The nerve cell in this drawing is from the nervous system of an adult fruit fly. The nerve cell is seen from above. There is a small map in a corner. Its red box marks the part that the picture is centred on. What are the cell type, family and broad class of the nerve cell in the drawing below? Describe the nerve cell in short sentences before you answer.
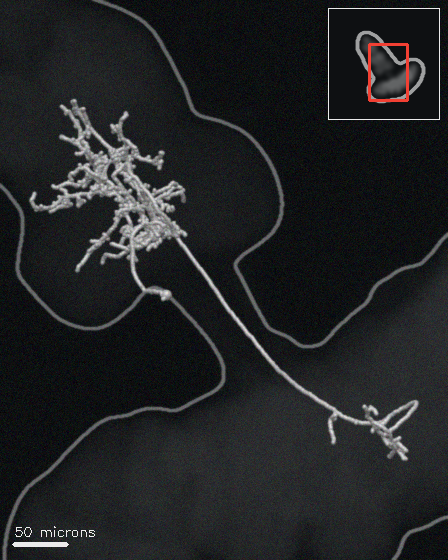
By the scale bar it is about 350 microns wide in this view. Dozens of branch ends can be seen. Its cell type is AN08B049. The family is hemilineage 08B. It is an ascending neuron.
